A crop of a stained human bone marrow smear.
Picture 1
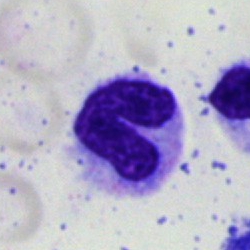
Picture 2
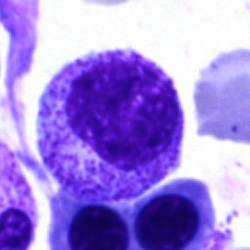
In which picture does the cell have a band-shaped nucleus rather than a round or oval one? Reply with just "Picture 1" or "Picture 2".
Picture 1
